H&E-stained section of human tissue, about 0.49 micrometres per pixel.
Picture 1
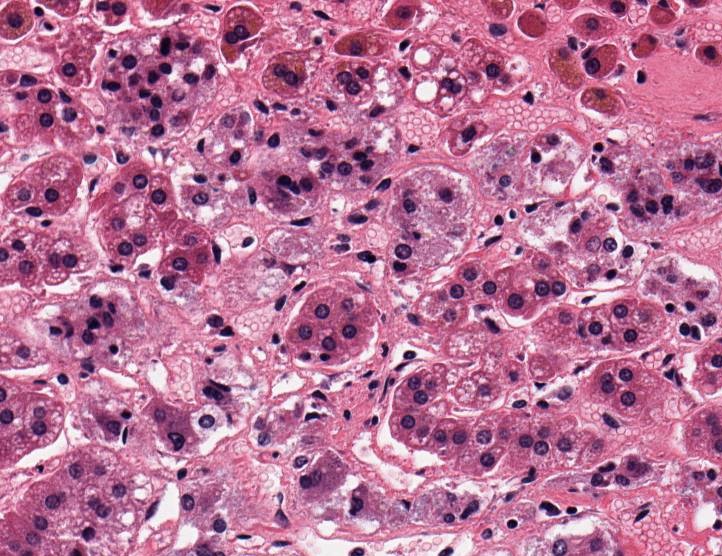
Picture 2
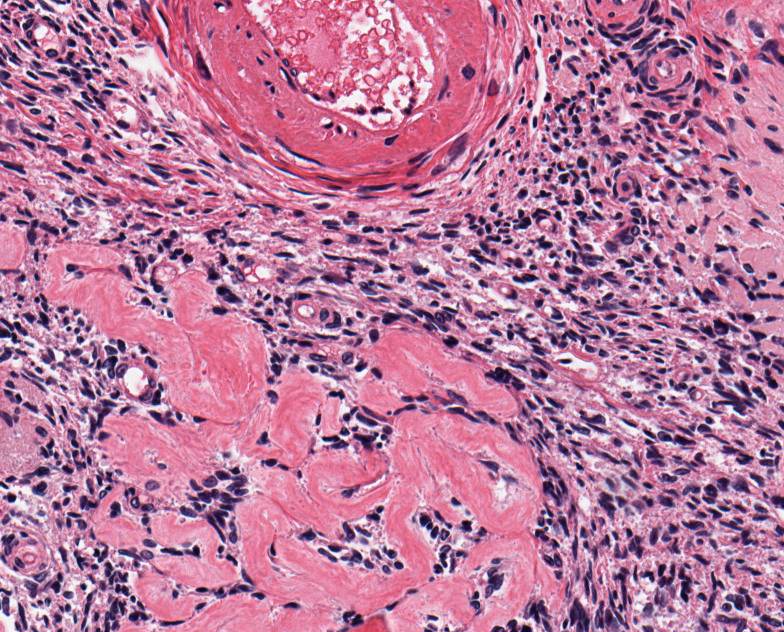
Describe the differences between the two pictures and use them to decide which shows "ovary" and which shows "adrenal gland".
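Oh, that first one's adrenal gland, and the second is ovary. In the adrenal gland, lots of the large cells have pale cytoplasm packed with small, clear, bubbly vacuoles, while others have denser, granular, pink-to-purple cytoplasm without obvious vacuoles. Several cells, mostly along the top, are full of golden-brown pigment granules, and the thin septa between the nests carry small, dark, spindle-shaped nuclei. The ovary is mostly a densely cellular stroma crowded with dark spindle and oval nuclei, with a large rounded structure of concentric pink layers at the upper centre and small narrow vessels scattered through it.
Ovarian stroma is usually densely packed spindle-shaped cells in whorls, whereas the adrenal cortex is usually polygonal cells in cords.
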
